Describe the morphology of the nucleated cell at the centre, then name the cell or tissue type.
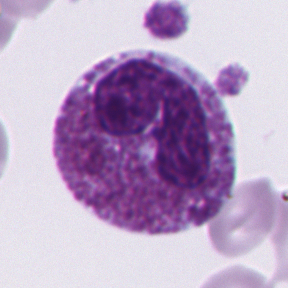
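Look at the round, smooth outline of the cell at the centre. Its nucleus is a thick curved band bent into a horseshoe, and no nucleoli are visible in it. Coarse purple granules densely fill the whole cytoplasm. This nucleated cell is an eosinophil.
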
